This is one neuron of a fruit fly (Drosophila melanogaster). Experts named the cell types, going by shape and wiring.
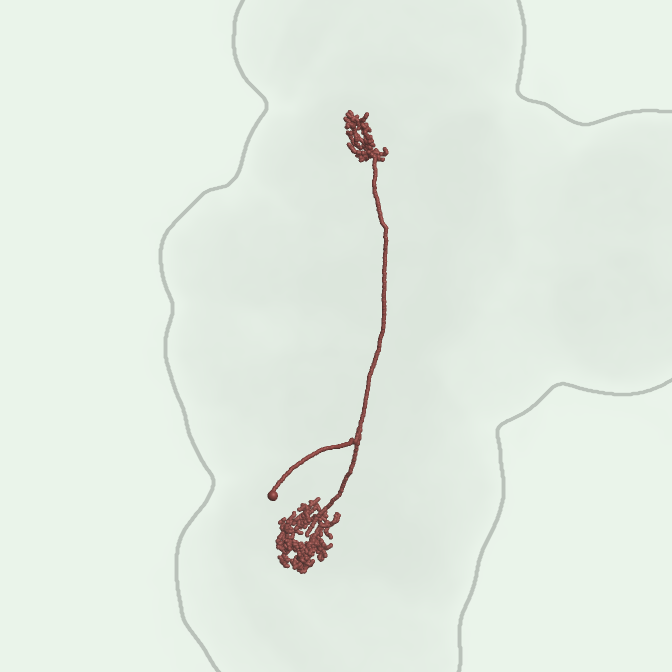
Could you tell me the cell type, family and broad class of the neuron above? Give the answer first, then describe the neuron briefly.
It is of cell type PVLP036. Its family is hemilineage VLPa2. This is a central-brain intrinsic neuron. Its cell body lies at the bottom of the picture. As drawn here it is more than twice as tall as it is wide.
